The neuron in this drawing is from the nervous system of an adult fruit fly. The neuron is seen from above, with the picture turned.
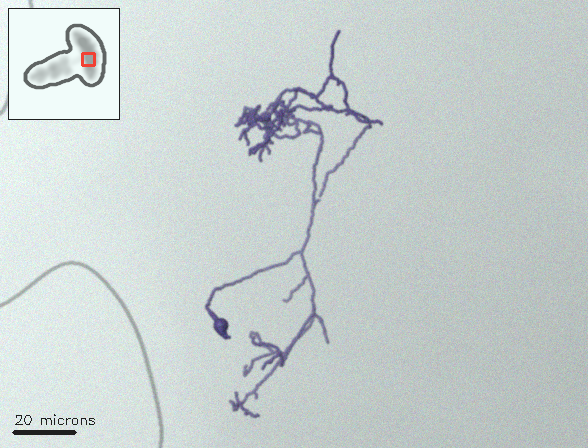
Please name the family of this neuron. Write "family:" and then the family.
family: hemilineage VLPd&p1_posterior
